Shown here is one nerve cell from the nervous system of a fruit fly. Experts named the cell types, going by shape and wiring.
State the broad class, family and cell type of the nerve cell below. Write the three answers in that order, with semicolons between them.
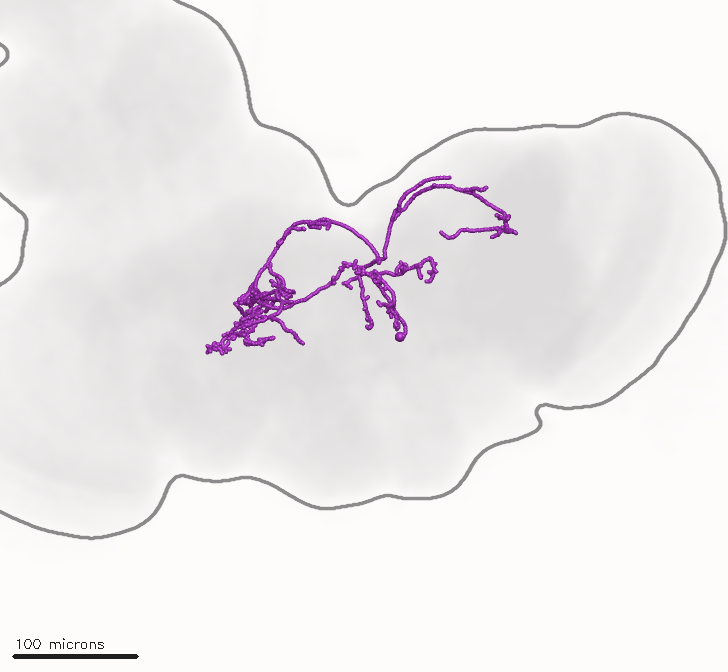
central-brain intrinsic neuron; hemilineage SMPad1; SMP719m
